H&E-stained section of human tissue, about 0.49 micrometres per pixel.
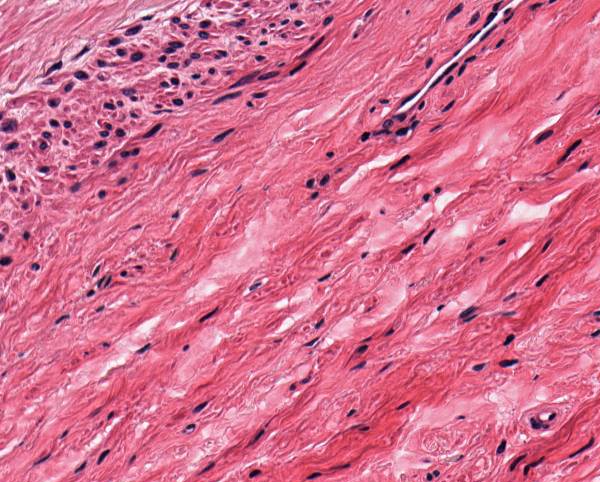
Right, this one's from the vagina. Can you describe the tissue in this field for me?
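Most of the field is densely eosinophilic pink fibrous tissue in wavy bundles running diagonally, lower left toward upper right. Scattered nuclei are mostly elongated, dark and parallel to the bundles. Cells with crowded oval nuclei cluster more densely in the upper left corner.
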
